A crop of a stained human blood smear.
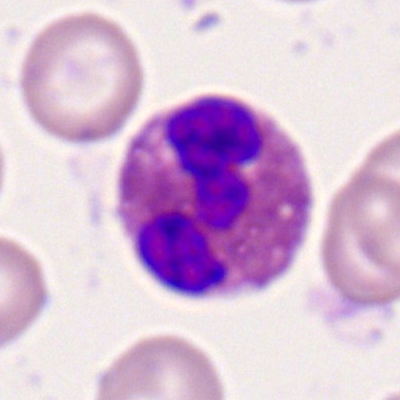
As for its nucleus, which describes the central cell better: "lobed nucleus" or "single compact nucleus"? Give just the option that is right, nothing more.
Lobed nucleus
